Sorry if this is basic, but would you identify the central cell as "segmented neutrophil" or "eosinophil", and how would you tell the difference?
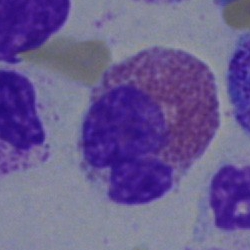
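This is an eosinophil. The nucleus is situated in the lower-left part of the cell, and no nucleoli are visible in it. Abundant cytoplasm fills the upper-right half of the cell. A pale grey red cell lies just above and to the left of it.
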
